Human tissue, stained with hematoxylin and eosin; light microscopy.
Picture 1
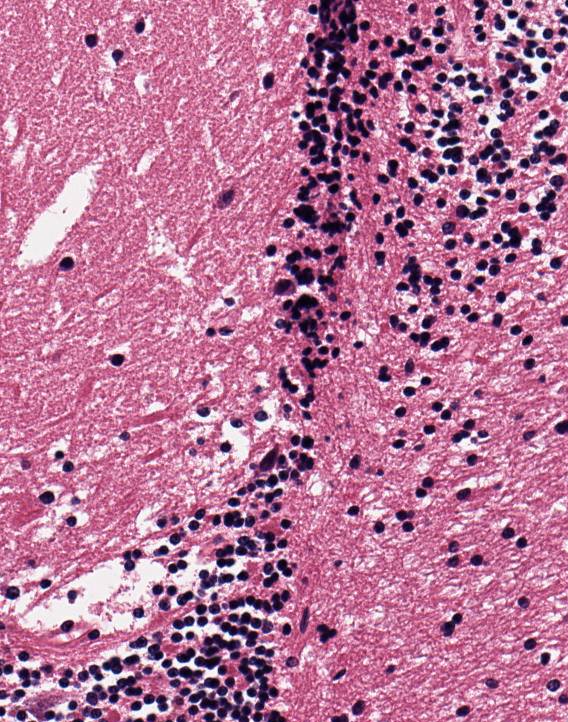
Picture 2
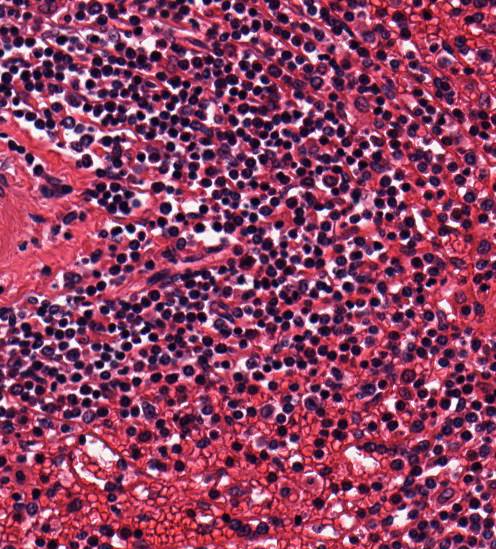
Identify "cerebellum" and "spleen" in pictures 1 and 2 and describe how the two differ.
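Let's start with which is which: the first picture is cerebellum, and the second is spleen. In the cerebellum, the upper left is pink and finely fibrillary, with only sparse nuclei. Then follow the dense band running vertically down the centre from the top edge: small, round, very darkly stained nuclei with little visible cytoplasm. A second dense aggregate of them fills the lower left corner. In the spleen, most cells are small lymphocytes with round, dark, condensed nuclei and very scant cytoplasm; a few larger cells with paler, more open nuclei lie among them.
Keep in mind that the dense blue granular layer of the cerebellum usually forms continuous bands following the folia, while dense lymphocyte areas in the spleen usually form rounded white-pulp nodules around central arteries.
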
